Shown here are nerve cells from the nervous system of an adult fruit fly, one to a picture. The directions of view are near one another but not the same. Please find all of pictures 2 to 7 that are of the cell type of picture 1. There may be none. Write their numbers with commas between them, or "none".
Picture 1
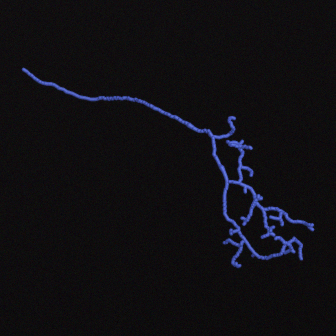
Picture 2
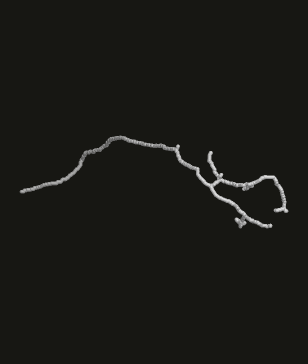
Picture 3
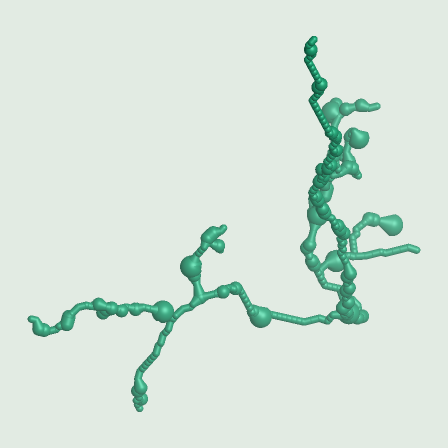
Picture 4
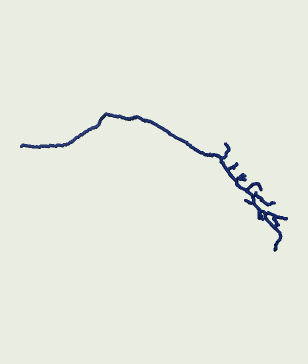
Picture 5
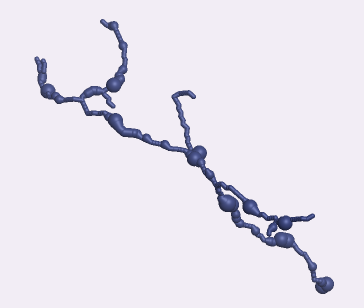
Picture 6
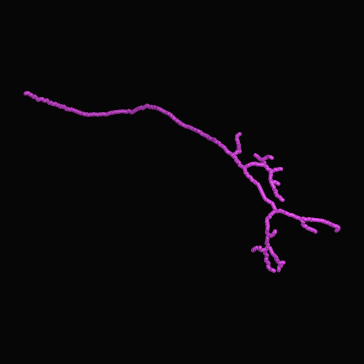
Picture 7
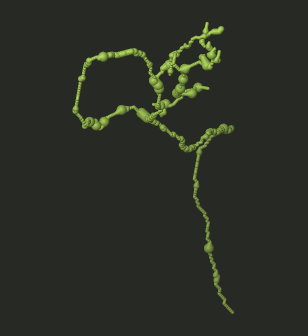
2, 4, 6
